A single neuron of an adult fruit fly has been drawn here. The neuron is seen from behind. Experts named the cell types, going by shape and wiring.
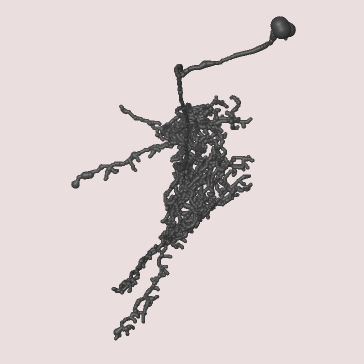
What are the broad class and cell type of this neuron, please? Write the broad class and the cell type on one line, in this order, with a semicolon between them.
nerve-cord intrinsic neuron; INXXX007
